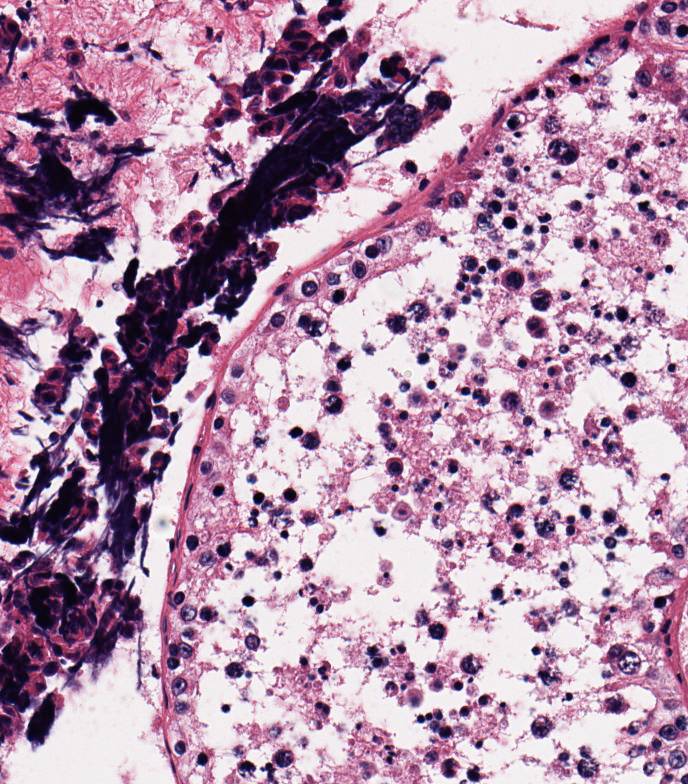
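Testis. A large round tubule bounded by a curved wall fills the right two-thirds of the field. Along the inner side of its wall, at left and top, cells with round nuclei form only one to a few layers. Many small, dark, round, condensed nuclei are scattered singly throughout, among some loose, larger rounded cells with pink cytoplasm.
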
